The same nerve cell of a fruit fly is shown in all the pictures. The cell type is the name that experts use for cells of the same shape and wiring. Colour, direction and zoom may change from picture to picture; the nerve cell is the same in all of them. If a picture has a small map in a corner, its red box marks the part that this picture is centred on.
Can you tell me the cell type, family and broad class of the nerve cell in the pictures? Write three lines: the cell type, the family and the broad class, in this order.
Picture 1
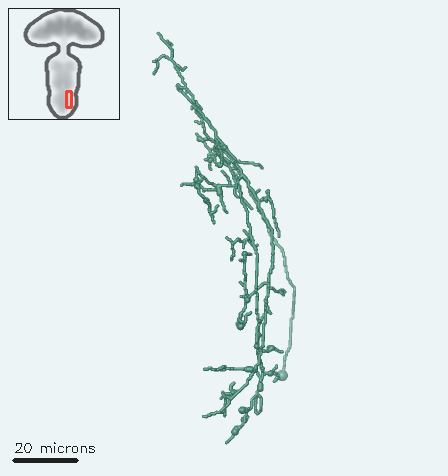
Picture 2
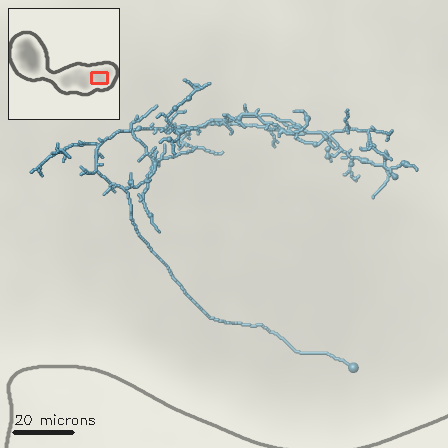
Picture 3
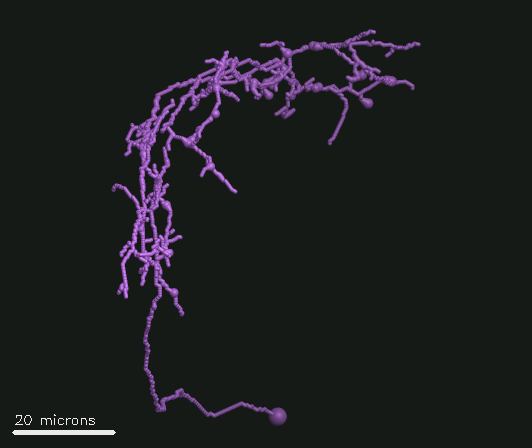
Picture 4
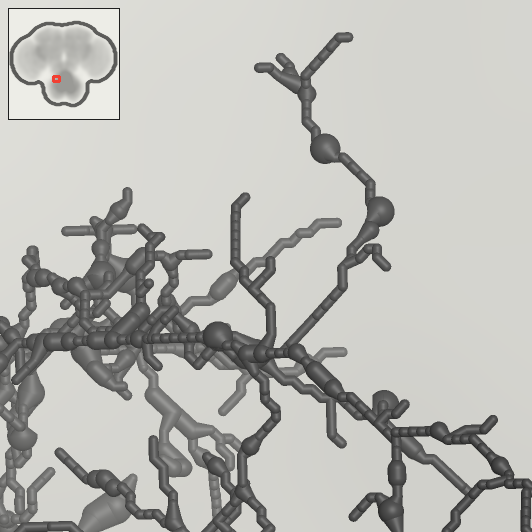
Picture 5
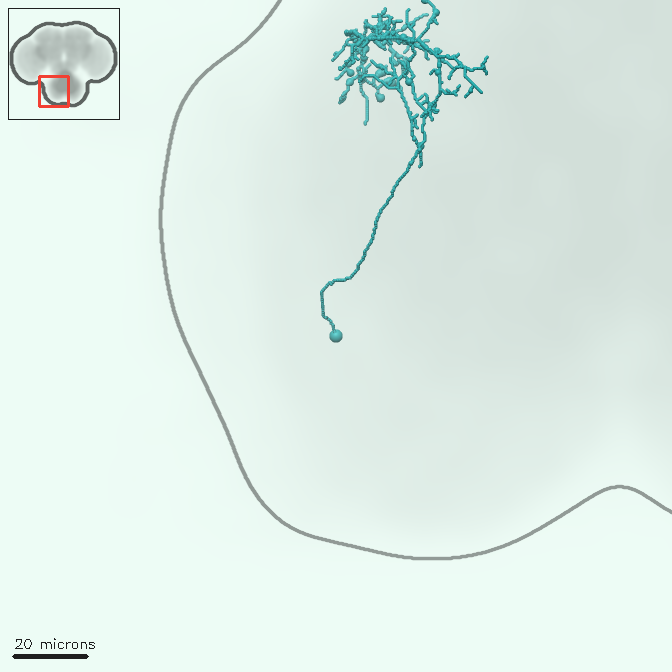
IN08A047
hemilineage 08A
nerve-cord intrinsic neuron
